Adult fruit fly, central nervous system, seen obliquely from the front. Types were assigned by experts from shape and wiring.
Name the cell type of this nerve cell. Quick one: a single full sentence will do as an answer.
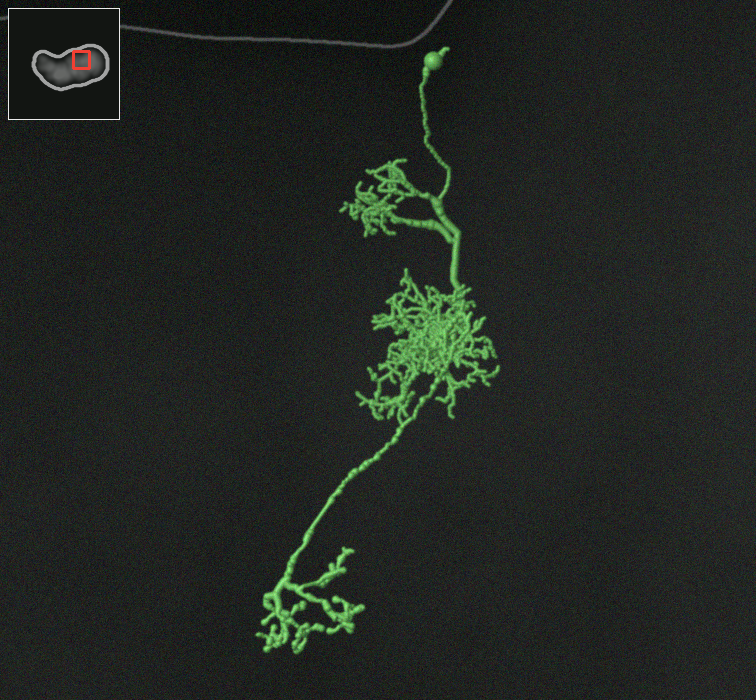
The cell type PFL3 includes this nerve cell.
